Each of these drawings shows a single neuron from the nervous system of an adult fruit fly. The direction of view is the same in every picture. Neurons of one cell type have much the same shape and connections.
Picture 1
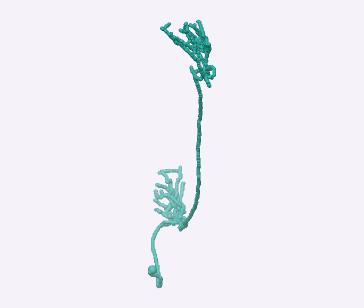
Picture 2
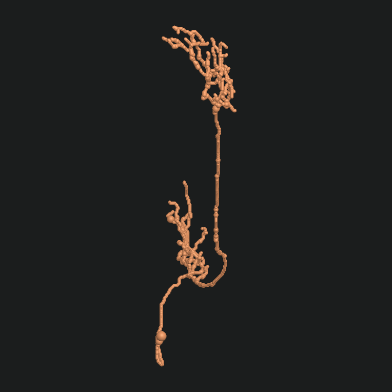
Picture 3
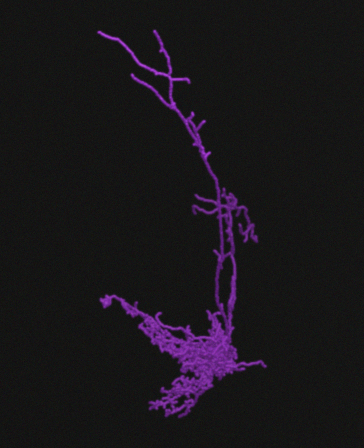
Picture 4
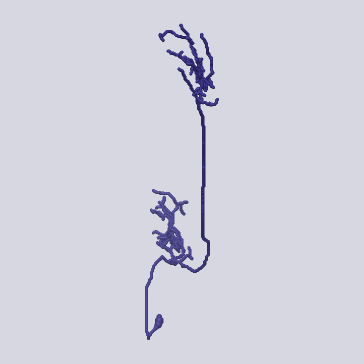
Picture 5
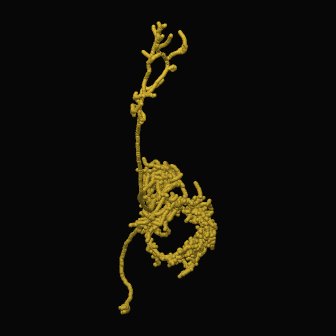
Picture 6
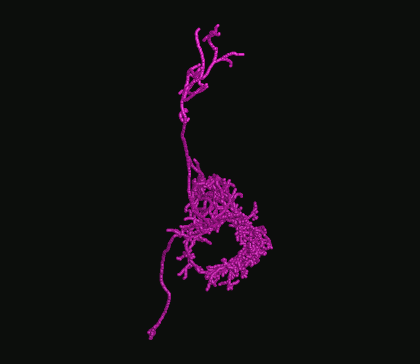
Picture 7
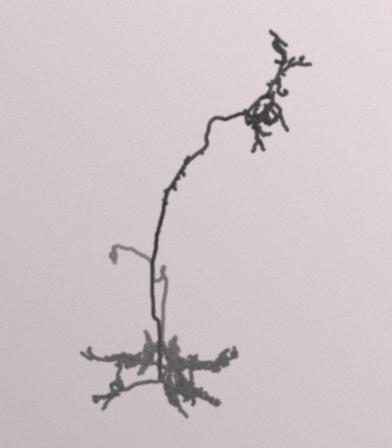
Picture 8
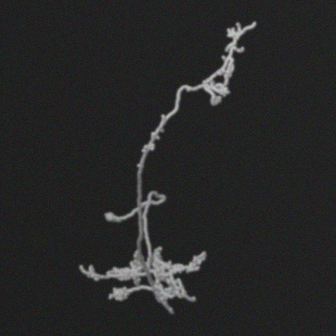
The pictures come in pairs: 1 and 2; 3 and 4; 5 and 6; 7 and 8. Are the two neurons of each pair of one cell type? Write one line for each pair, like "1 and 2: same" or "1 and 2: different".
1 and 2: same
3 and 4: different
5 and 6: same
7 and 8: same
